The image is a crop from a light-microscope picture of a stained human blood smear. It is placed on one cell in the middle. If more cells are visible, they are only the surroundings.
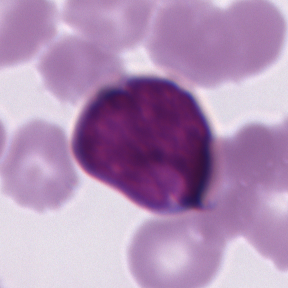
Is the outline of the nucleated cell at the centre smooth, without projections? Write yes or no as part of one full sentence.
Yes, what bounds this cell is a smooth, even outline.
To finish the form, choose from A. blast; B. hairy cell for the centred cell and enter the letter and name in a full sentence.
The centrally positioned cell is a blast, consistent with option A, which is correct.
